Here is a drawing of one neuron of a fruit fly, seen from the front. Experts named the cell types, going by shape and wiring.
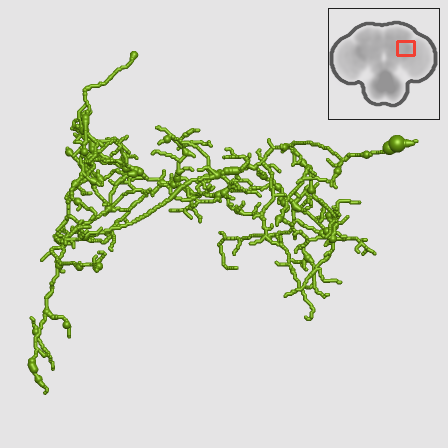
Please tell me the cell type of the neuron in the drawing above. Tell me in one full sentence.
The cell type given to this neuron is CB1185.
